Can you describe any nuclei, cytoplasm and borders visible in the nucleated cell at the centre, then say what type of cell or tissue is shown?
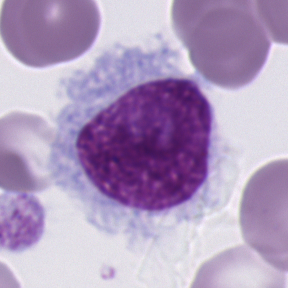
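To begin with the edge, the cell border is ragged and frayed rather than smooth. Next, thin thread-like projections trail away from its lower right. Turning to the nucleus, the chromatin is finely stippled with small pale spaces, not coarsely clumped. Last, the cytoplasm is pale grey-blue. This is a hairy cell.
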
